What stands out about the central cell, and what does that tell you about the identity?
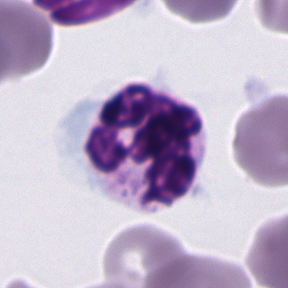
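Notice how the nucleus fills most of the cell, and that no nucleoli can be seen in it. Around it the cytoplasm is pale lilac-pink. On the left, the edge of the cell is faint, pale blue and irregular. What we have here is a segmented neutrophil.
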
